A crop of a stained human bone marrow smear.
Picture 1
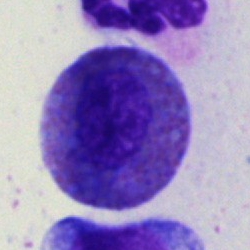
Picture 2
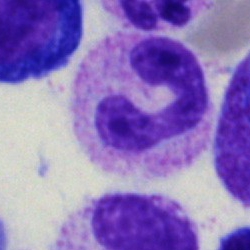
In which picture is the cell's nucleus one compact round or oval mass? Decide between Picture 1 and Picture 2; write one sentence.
In picture 1, the nucleus of the cell is one compact round or oval mass.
